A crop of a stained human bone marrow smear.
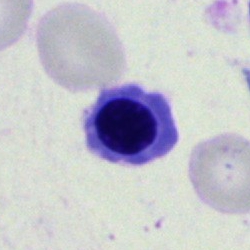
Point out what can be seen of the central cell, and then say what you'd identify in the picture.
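Its outline is irregular, I notice, broken by several blunt, angular corners. The nucleus lies off-centre, over toward the left of the cell. Its chromatin is very dark and dense. The rim of cytoplasm is widest to the right of the nucleus. This cell is an erythroblast.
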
